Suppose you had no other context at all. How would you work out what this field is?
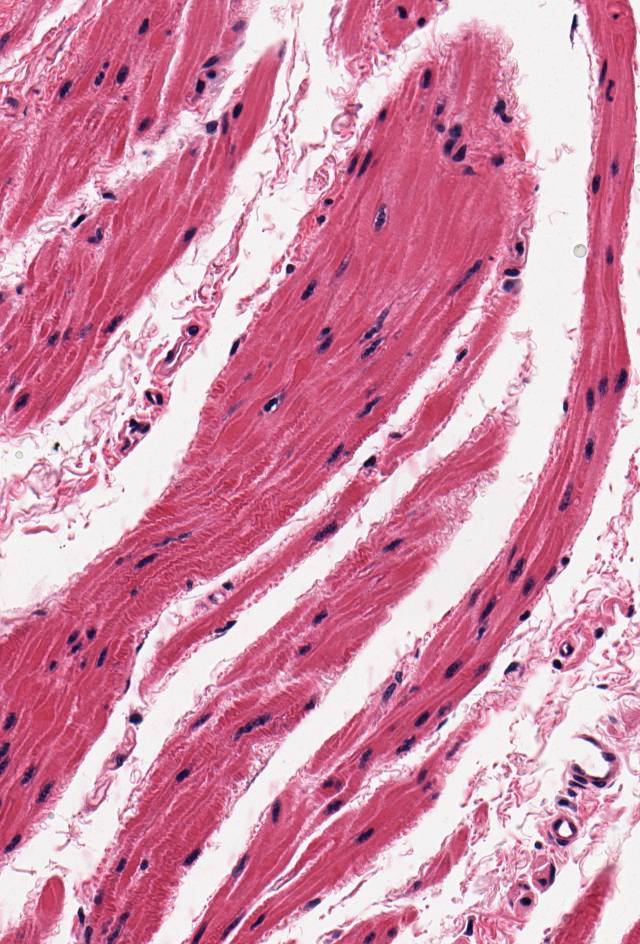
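The tissue is smooth muscle. Long eosinophilic bundles run diagonally from lower left to upper right, and their fibres have bright pink, fibrillar cytoplasm. Dark, oval to elongated nuclei lie within the fibres with their long axis parallel to them.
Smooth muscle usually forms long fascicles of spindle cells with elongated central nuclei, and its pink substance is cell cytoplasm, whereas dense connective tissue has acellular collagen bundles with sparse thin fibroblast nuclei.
Pale spaces holding loose, wavy strands of connective tissue separate the bundles.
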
